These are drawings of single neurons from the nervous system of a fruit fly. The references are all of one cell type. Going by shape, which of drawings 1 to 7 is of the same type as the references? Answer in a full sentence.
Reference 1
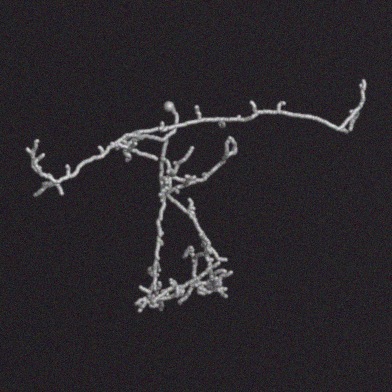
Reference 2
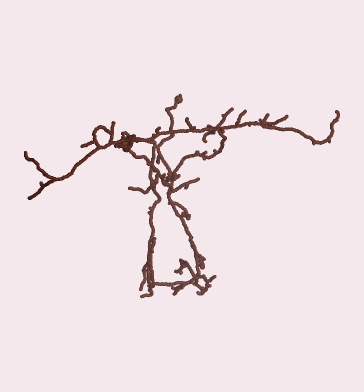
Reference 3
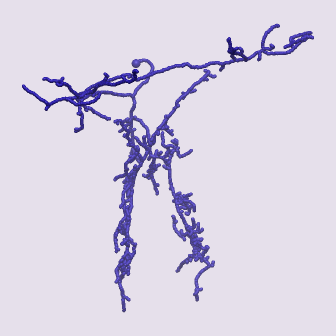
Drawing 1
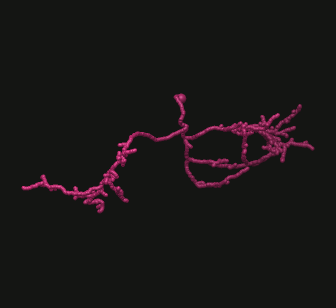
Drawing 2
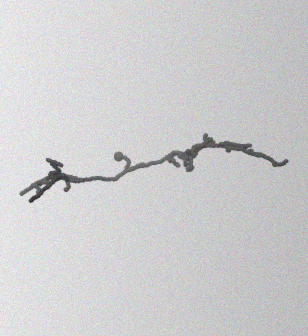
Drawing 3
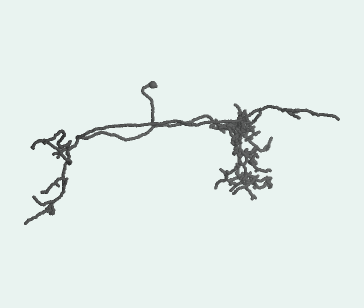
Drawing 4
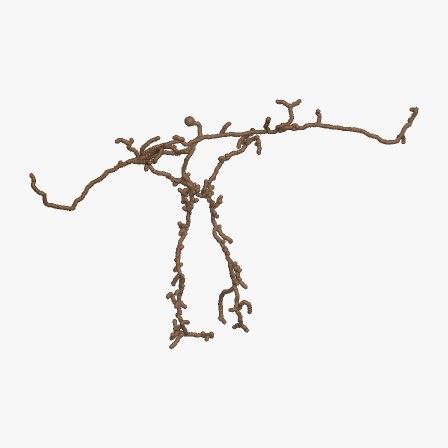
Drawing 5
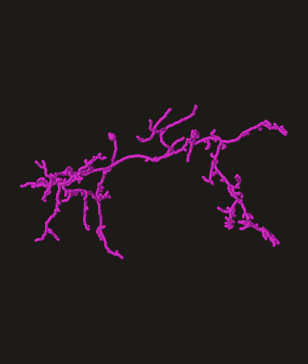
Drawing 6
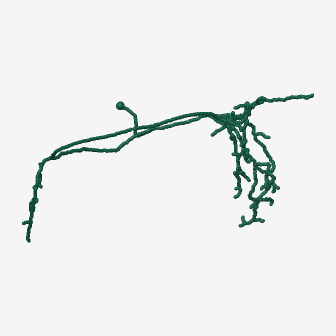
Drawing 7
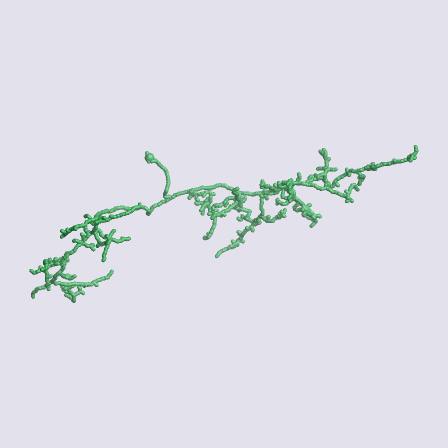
The neuron in drawing 4 is of the same cell type.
